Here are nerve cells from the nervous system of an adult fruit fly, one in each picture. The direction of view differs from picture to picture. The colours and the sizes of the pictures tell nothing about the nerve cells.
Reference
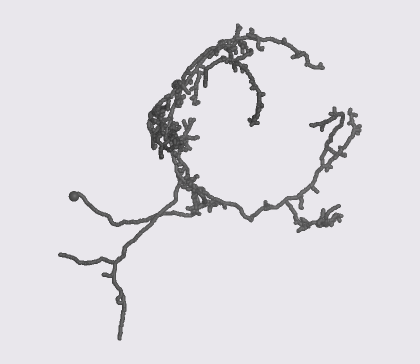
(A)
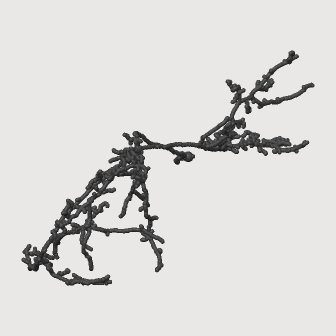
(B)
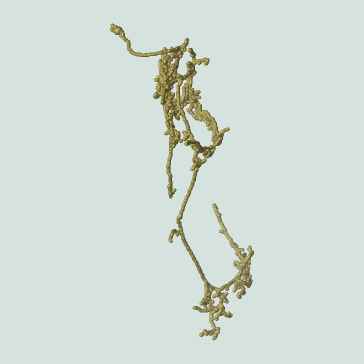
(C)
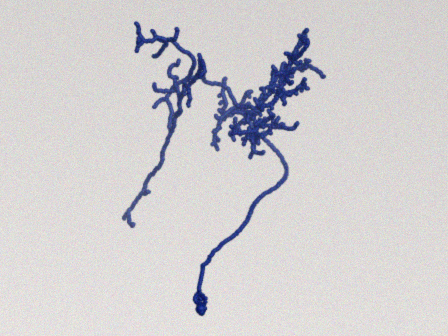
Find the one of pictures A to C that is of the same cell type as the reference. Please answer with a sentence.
The nerve cell in picture A is of the same cell type.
